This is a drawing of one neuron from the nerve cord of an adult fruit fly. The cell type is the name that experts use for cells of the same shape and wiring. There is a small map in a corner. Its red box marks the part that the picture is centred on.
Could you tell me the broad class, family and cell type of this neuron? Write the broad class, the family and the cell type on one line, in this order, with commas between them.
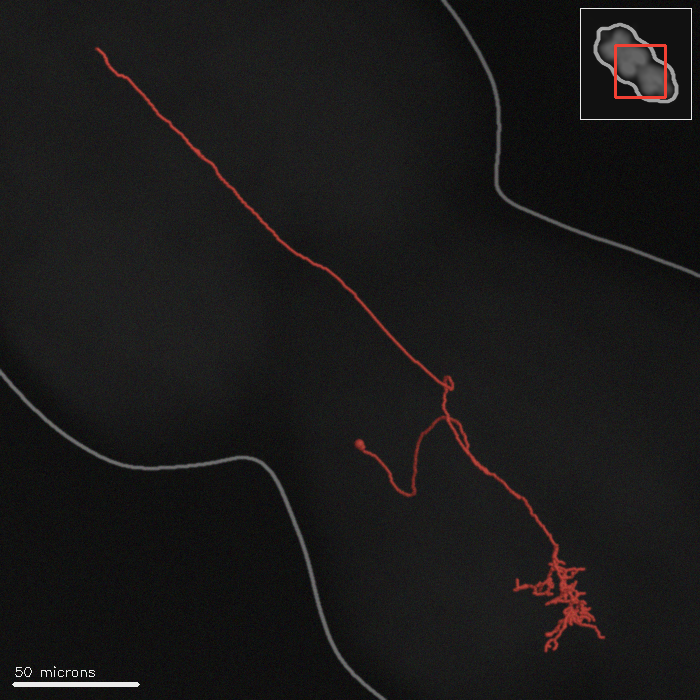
nerve-cord intrinsic neuron, hemilineage 23B, IN23B081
